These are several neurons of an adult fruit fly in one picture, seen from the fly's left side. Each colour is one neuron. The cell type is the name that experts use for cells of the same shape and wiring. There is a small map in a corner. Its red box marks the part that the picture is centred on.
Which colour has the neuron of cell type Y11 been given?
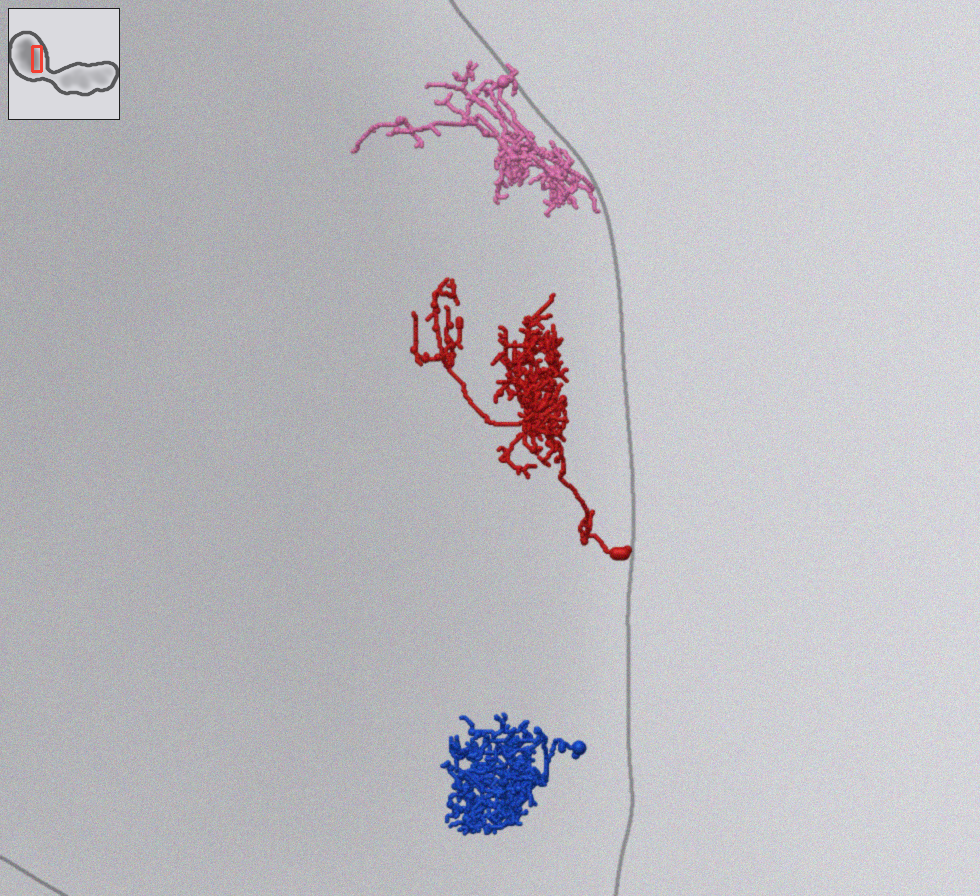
pink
